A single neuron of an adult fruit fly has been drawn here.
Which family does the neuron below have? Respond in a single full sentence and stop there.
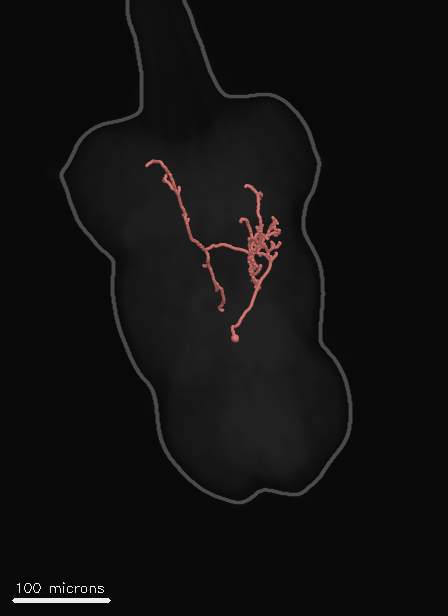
It is hemilineage 06A that is the family of this neuron.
